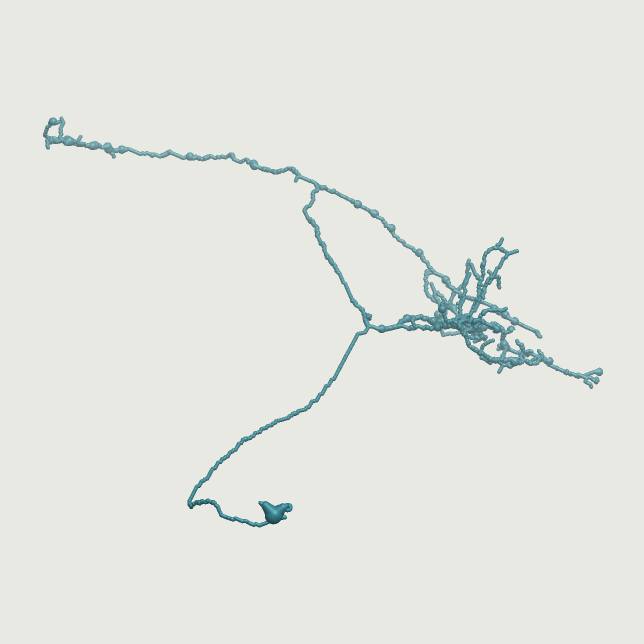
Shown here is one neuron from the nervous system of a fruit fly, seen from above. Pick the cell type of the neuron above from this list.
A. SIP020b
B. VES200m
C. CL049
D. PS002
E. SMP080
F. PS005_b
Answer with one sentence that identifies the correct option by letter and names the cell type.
The neuron represents the cell type CL049, found under option C.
